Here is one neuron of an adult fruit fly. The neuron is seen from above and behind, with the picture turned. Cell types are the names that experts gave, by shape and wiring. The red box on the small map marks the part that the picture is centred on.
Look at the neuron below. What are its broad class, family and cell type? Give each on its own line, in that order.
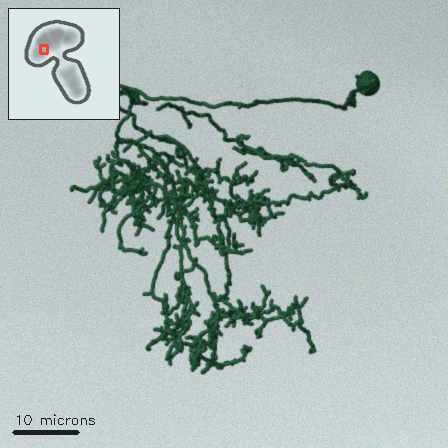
optic-lobe intrinsic neuron
Li
Li23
